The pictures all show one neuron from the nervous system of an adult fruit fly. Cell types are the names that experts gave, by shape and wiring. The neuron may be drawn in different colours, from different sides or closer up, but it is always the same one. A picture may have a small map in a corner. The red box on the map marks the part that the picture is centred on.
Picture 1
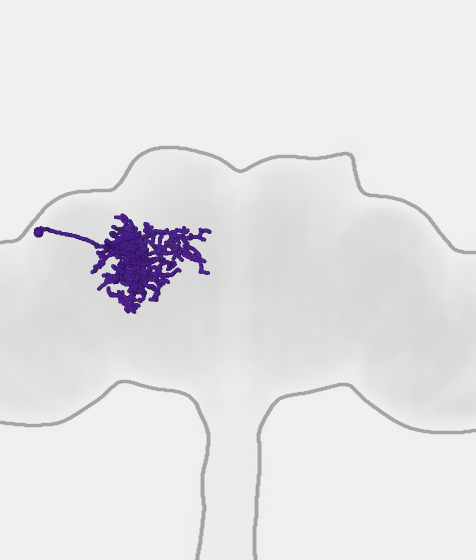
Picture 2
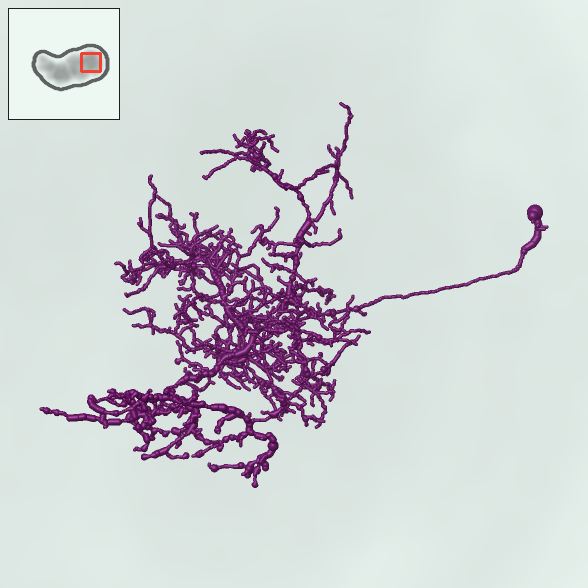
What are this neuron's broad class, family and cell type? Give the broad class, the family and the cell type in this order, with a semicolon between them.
central-brain intrinsic neuron; hemilineage VLPl2_medial; LAL053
